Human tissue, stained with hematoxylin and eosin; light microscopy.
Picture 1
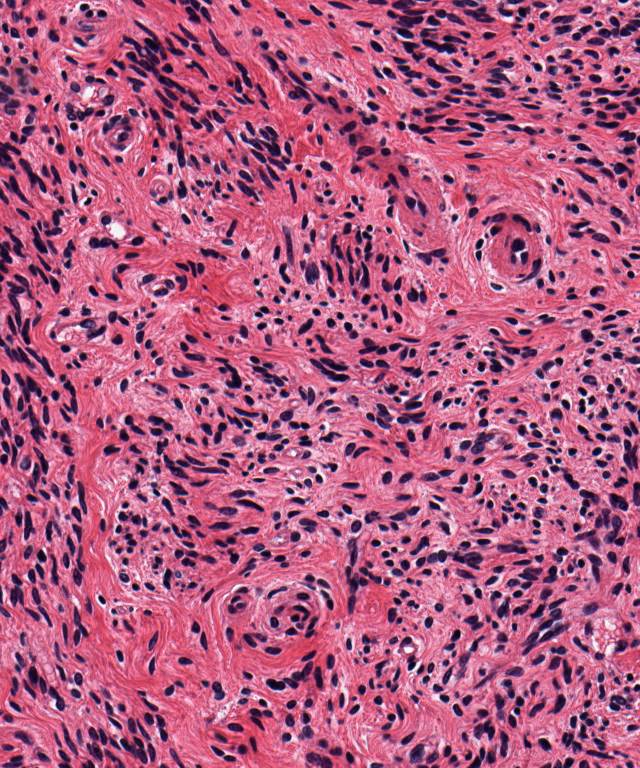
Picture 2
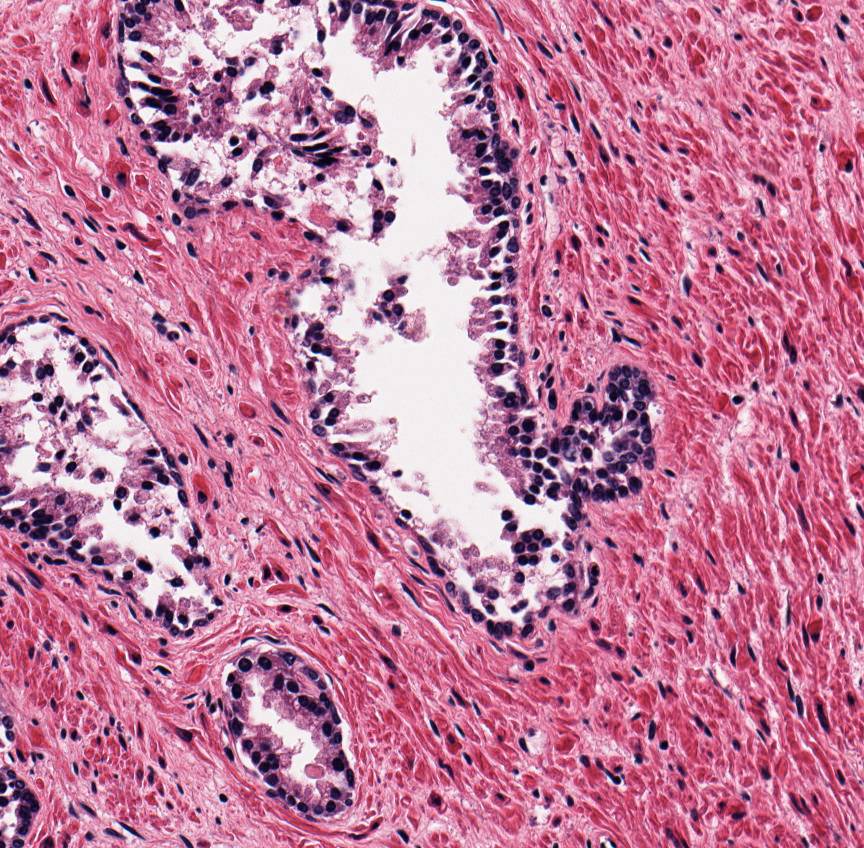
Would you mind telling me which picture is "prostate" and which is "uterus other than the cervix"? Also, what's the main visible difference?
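So, which is which: picture 1 is uterus other than the cervix, and picture 2 is prostate. Picture 2 has several glands of differing size scattered in abundant pink stroma, the largest reaching from the top edge toward the centre-right, and their lining cells carry round, dark nuclei toward the cell base. Picture 1, by contrast, is built of spindle cells: long parallel streams along the left side, and concentric whorls of cells and collagen around small vessels, clearest at upper right and lower centre. Its nuclei look dark and elongated with tapering ends, the cytoplasm is scant and pale pink with indistinct borders, and wavy pink collagen bands run between the cells throughout. The stroma of picture 2 I read as densely packed spindle cells with elongated nuclei and bright pink cytoplasm, its fibres curving in layers that follow the outlines of the glands beside them.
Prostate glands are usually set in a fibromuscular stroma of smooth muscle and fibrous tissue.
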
